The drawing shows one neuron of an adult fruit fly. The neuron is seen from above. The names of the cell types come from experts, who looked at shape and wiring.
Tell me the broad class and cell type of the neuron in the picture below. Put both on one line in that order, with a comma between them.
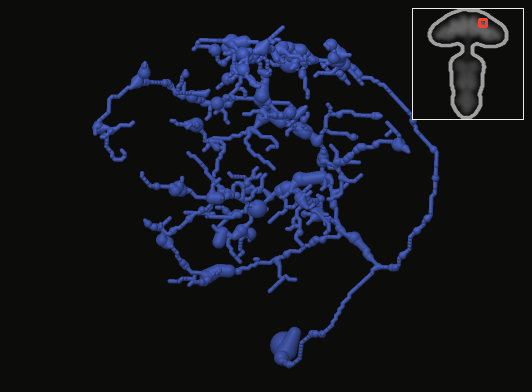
central-brain intrinsic neuron, CB2365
